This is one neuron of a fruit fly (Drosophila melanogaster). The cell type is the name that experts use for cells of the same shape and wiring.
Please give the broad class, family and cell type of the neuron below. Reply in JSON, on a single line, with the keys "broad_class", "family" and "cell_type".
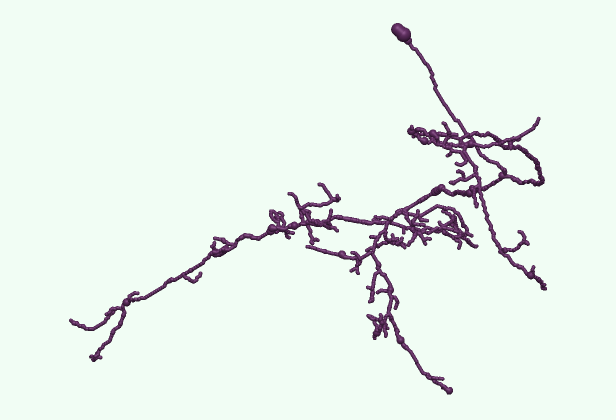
{"broad_class": "central-brain intrinsic neuron", "family": "hemilineage DM1_dorsal", "cell_type": "CB4070"}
